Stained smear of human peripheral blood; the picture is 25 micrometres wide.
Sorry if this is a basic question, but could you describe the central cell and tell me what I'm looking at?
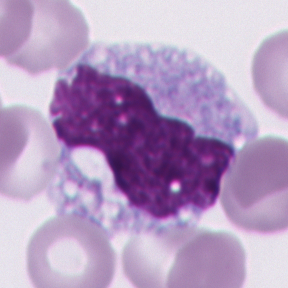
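Irregular, folded nuclear band running diagonally from upper left to lower right of the cell. Cytoplasm abundant, pale greyish-lilac, holding fine dust-like pale lilac granules. Several clear vacuoles in the cytoplasm at lower left. Monocyte.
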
